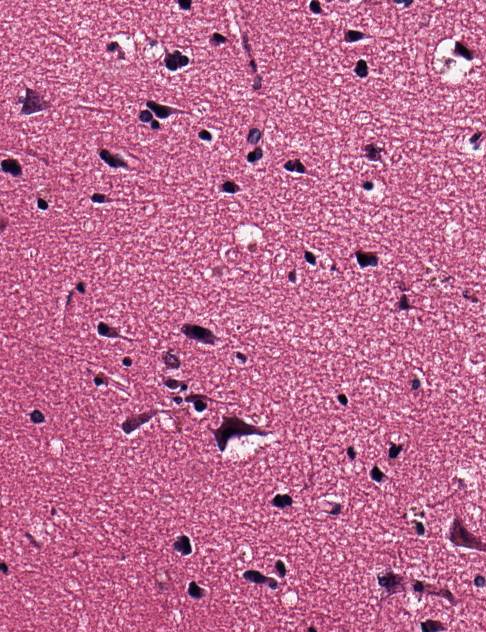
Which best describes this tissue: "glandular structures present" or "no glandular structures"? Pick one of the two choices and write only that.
No glandular structures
